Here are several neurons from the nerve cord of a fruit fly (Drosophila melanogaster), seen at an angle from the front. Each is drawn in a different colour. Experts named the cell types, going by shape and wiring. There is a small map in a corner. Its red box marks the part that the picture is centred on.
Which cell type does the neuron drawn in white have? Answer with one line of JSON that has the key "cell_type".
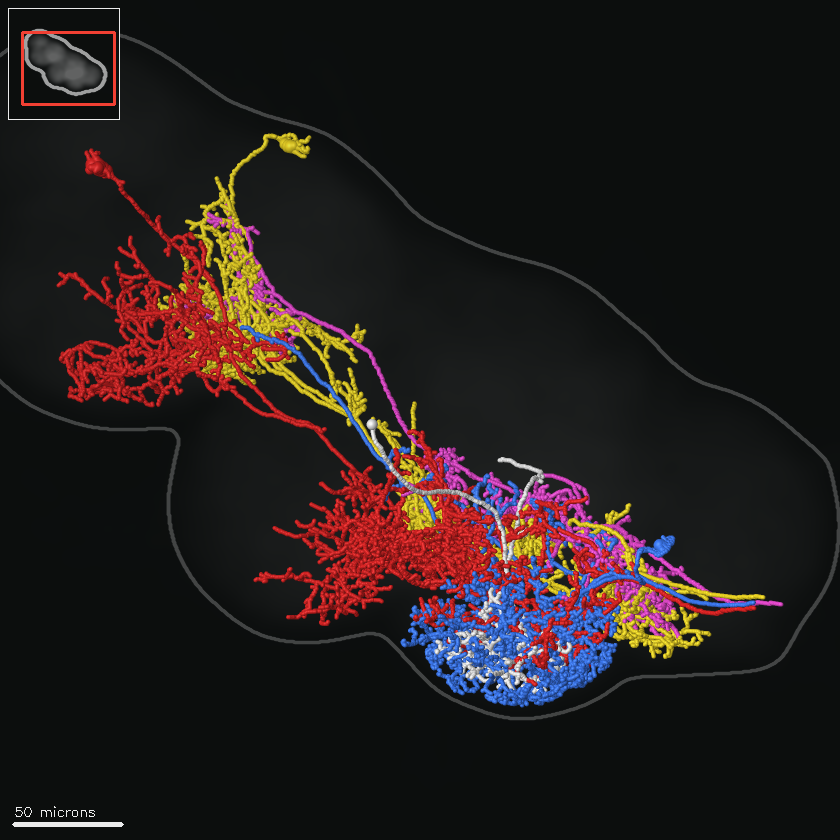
{"cell_type": "IN23B054"}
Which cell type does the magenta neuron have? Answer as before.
{"cell_type": "DNge102"}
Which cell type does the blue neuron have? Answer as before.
{"cell_type": "AN17A013"}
